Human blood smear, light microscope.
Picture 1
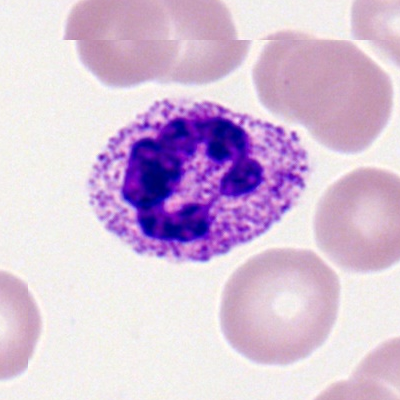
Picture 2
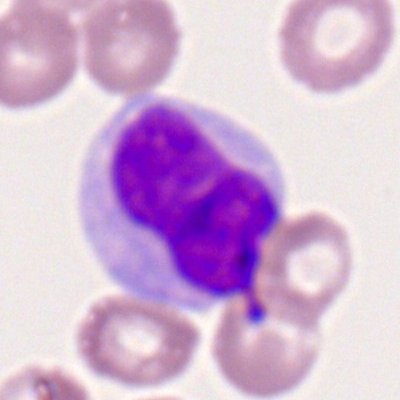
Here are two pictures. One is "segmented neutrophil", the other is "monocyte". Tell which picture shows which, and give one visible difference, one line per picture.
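Picture 1 shows a segmented neutrophil: Many small purple granules fill the cytoplasm.
Picture 2 shows a monocyte: The cytoplasm shows no visible granules.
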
